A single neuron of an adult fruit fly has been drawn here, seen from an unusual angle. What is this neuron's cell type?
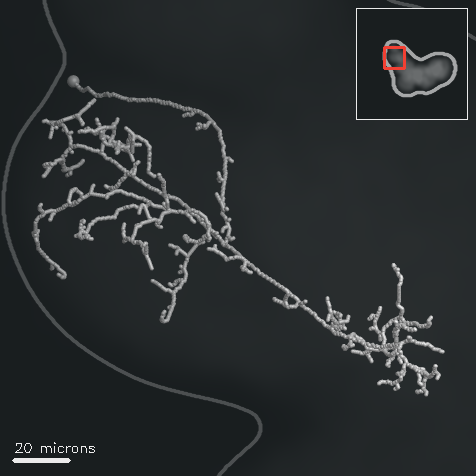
IN21A054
